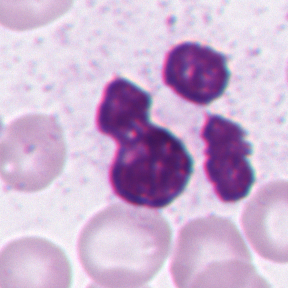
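Segmented neutrophil in a stained smear of human peripheral blood. Its larger lower part has a smooth, rounded outline. The chromatin is dense and dark purple, with only faint lighter mottling. No distinct rim of pale cytoplasm surrounds the dark mass. A small pale spot lies at the narrow waist between the two parts.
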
